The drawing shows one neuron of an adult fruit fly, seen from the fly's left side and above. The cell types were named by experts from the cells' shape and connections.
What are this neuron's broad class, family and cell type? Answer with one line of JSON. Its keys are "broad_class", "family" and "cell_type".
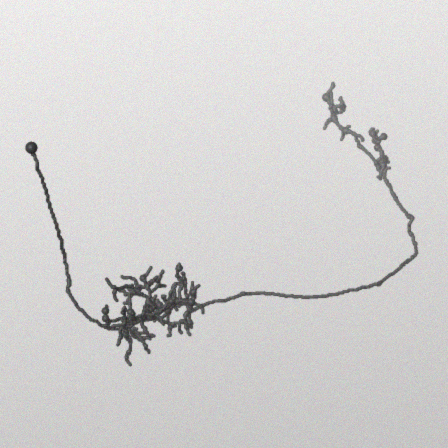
{"broad_class": "optic-lobe intrinsic neuron", "family": "Tm", "cell_type": "Tm37"}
